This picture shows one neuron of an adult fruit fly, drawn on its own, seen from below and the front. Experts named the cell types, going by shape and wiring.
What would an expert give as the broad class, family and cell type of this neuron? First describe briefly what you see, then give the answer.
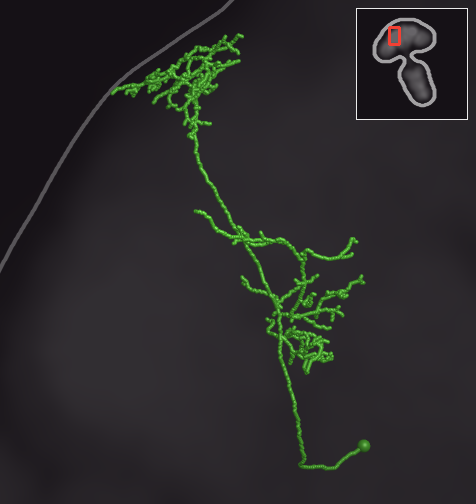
It is in the brain and does not reach the nerve cord. Its cell body lies at the lower right of the picture. Dozens of branch ends can be seen. Its broad class is central-brain intrinsic neuron. Its family is hemilineage DL1_ventral. The cell type is AOTU061.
